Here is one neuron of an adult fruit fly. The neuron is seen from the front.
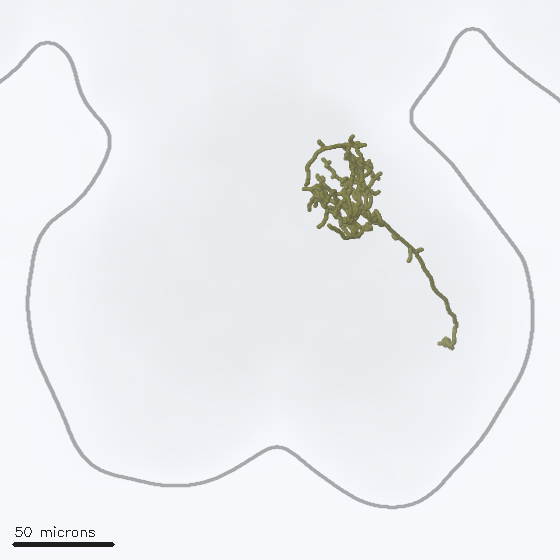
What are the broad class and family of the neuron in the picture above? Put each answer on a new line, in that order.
nerve-cord intrinsic neuron
hemilineage 16B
